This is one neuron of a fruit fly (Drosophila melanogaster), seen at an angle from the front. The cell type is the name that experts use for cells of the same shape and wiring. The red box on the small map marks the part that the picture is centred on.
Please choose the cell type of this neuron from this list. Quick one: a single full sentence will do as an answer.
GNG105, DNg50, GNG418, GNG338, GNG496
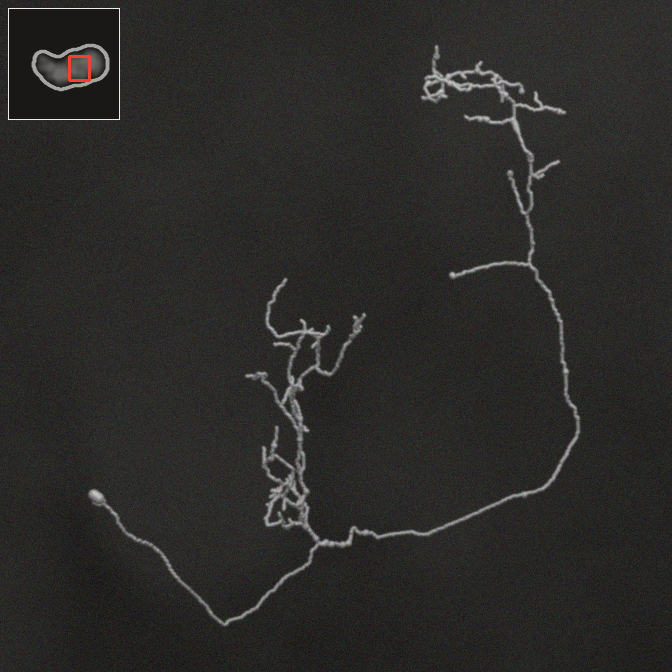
It is GNG338 that this neuron is, by cell type.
